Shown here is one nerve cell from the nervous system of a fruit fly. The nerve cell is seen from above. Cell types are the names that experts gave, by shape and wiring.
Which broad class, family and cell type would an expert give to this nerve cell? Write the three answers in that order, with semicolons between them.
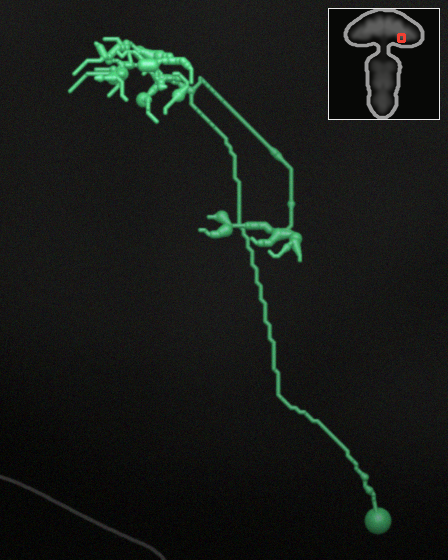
optic-lobe intrinsic neuron; T; T5b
